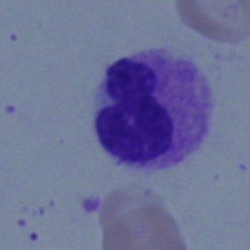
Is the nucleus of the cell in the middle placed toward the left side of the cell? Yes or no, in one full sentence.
Yes, its nucleus sits toward the left side of the cell.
